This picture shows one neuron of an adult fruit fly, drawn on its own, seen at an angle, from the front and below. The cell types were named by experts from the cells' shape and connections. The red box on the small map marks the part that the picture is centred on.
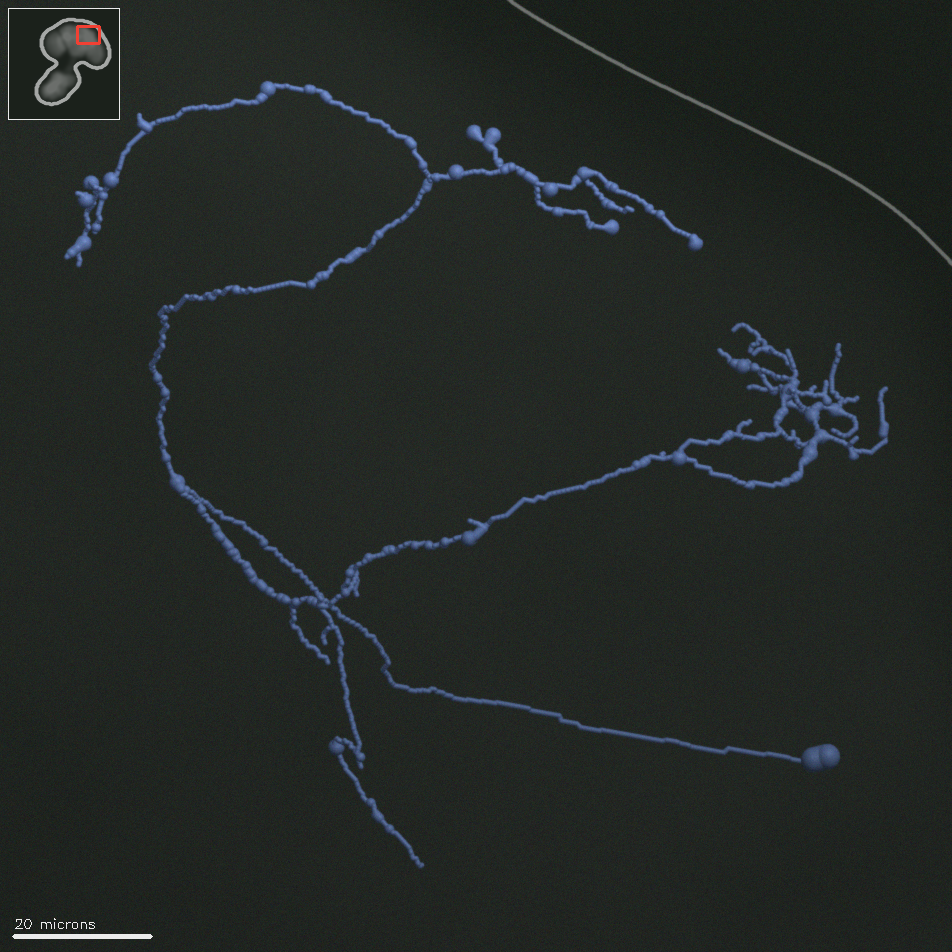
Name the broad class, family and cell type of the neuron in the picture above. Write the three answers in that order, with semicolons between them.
central-brain intrinsic neuron; hemilineage DL1_dorsal; SLP246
